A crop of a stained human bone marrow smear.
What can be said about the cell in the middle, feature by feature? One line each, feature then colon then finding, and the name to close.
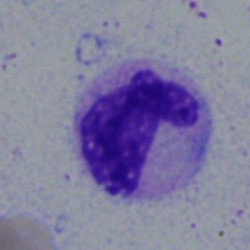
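Nucleus shape: irregular, with one bent lobe reaching toward the upper right
Chromatin: dense, dark purple
Cytoplasm rim: moderate, surrounding the nucleus, widest at the lower right
Cytoplasm colour: pale greyish-lilac
Name: band neutrophil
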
